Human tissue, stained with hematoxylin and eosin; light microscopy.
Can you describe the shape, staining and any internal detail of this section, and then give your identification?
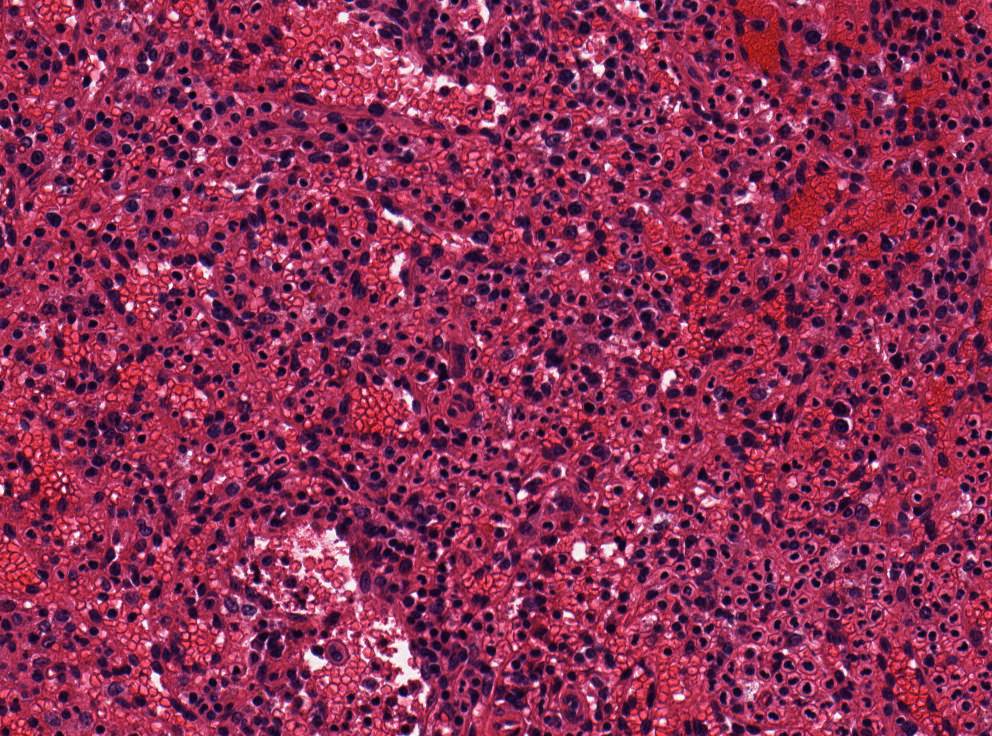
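As I look, the whole field is one dense, diffuse sheet of cells, with no glands and no epithelial lining. Tightly packed erythrocytes gather in many clusters and pools scattered among the cells throughout. Most cells have small, round, darkly stained nuclei, and I find no fat cells. This section is spleen.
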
